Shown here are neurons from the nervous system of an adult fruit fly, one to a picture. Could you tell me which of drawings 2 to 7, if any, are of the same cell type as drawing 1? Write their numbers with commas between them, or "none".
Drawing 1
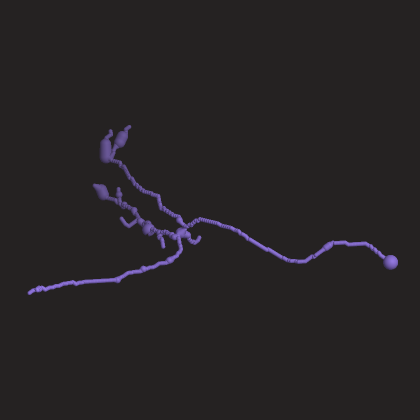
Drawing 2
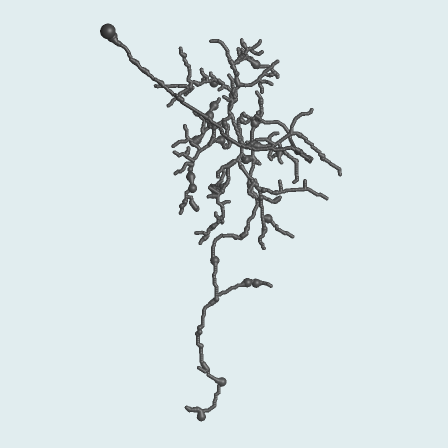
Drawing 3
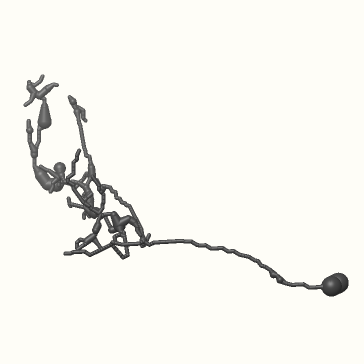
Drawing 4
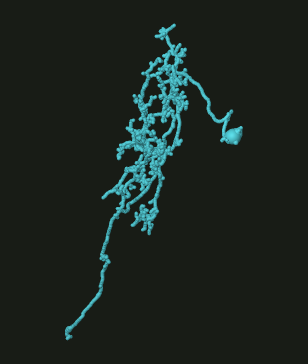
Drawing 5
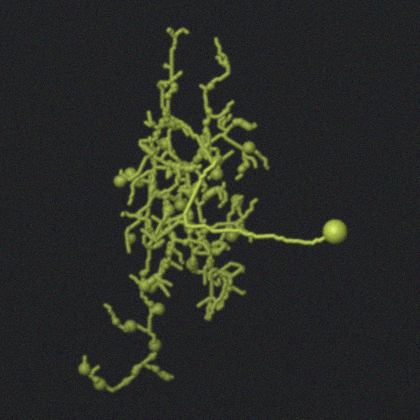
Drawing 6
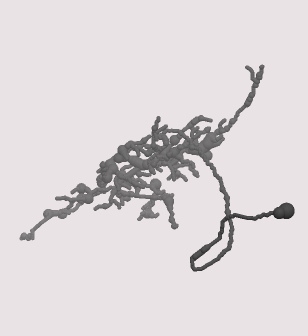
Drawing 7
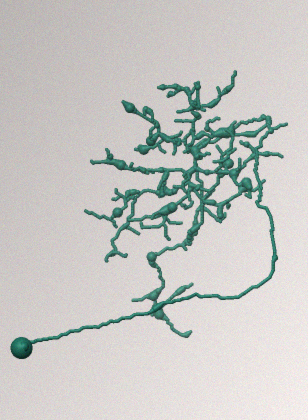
3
